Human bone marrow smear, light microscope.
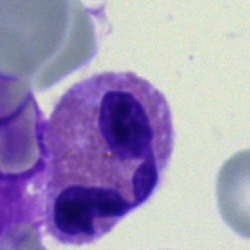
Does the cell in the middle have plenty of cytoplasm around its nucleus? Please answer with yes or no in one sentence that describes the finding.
Yes, in this cell the cytoplasm is broad.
